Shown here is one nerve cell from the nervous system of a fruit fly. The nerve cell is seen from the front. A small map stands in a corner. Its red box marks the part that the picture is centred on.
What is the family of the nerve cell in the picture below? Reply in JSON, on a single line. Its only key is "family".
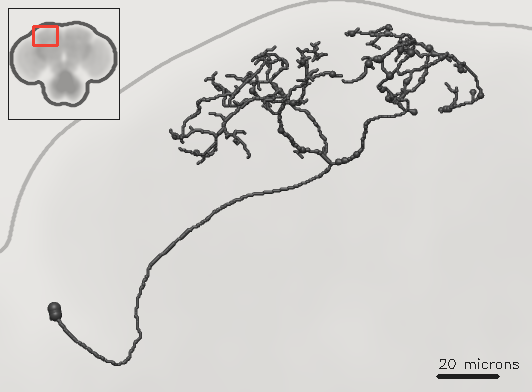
{"family": "hemilineage SIPa1_ventral"}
